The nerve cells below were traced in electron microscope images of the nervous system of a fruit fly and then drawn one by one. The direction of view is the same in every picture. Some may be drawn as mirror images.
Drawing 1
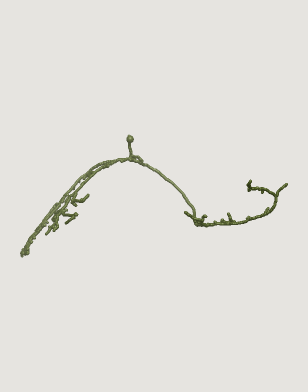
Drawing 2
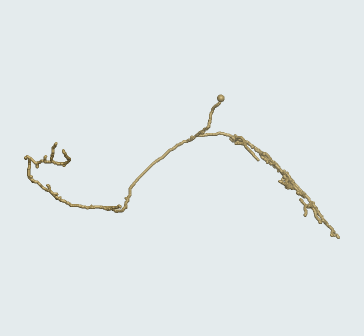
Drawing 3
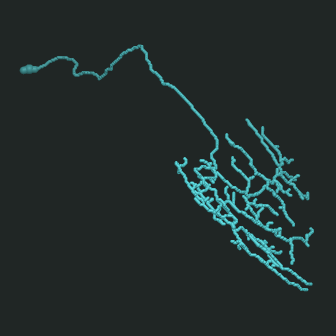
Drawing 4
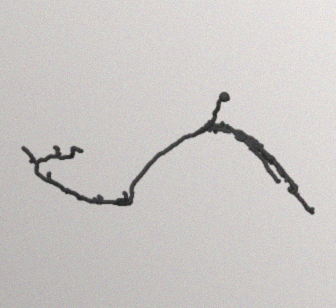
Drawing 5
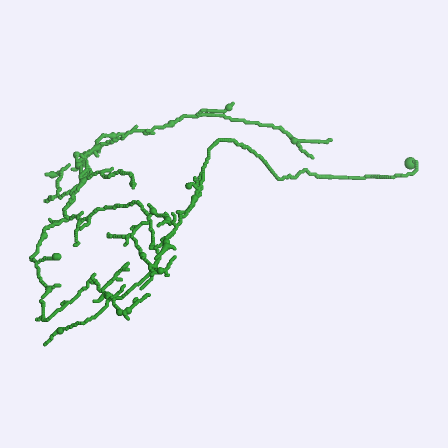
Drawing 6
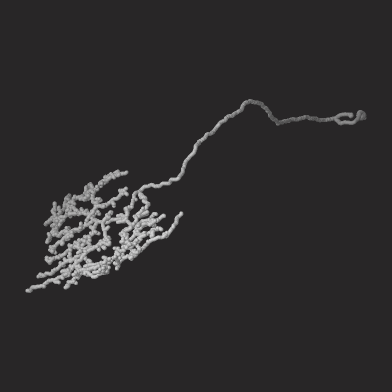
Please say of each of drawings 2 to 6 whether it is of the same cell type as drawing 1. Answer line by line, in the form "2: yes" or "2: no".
2: yes
3: no
4: yes
5: no
6: no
